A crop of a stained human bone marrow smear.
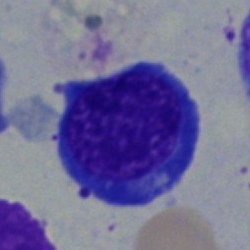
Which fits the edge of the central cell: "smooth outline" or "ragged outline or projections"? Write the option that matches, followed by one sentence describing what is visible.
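Ragged outline or projections. A small rounded knob sticks out from the upper left edge of the cell.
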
